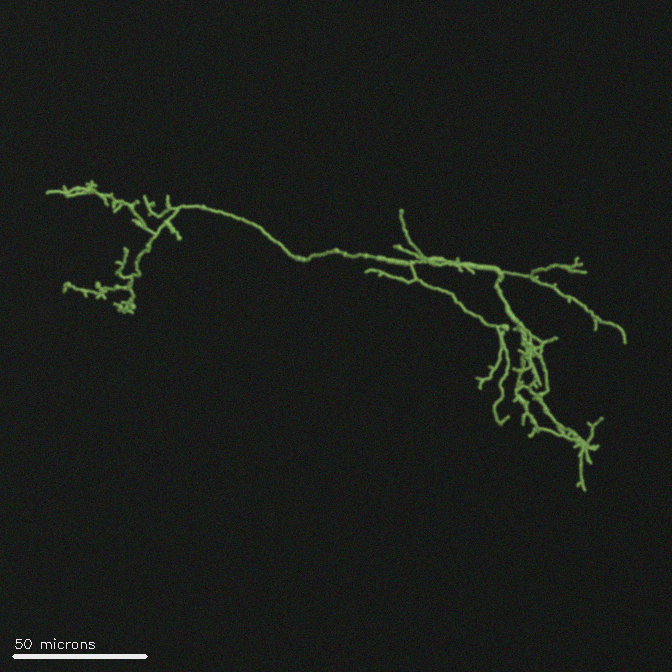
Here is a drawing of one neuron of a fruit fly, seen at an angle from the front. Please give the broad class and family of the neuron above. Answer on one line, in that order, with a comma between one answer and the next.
central-brain intrinsic neuron, hemilineage DM1_dorsal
